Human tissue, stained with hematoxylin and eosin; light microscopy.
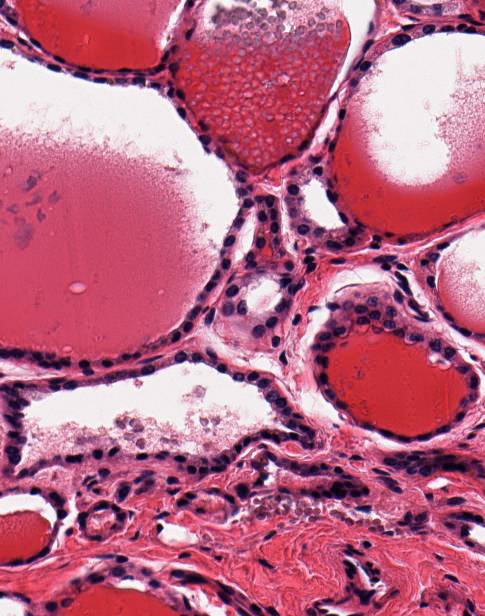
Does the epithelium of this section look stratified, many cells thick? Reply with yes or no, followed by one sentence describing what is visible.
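No. Each follicle is lined by a single layer of flattened to low cuboidal epithelial cells.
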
